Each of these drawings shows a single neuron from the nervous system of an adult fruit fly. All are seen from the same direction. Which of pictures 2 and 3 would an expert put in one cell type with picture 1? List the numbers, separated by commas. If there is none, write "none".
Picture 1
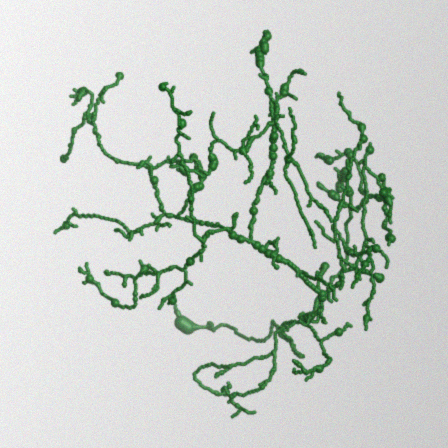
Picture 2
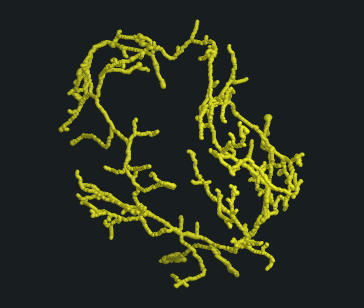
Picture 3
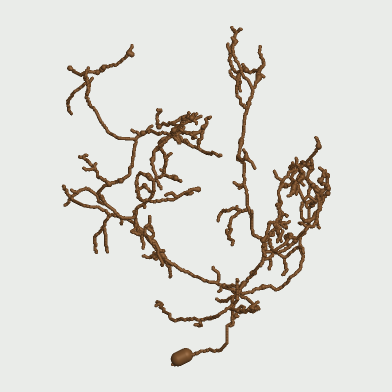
2, 3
